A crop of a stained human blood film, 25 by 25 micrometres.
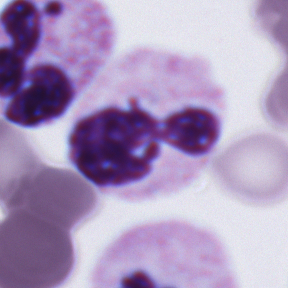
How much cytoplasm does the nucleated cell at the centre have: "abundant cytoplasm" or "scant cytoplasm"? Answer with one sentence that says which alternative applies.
The nucleus is surrounded by broad cytoplasm.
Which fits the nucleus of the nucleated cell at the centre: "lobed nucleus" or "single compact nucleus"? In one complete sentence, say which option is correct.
Within the cell, the nucleus is split into distinct lobes.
